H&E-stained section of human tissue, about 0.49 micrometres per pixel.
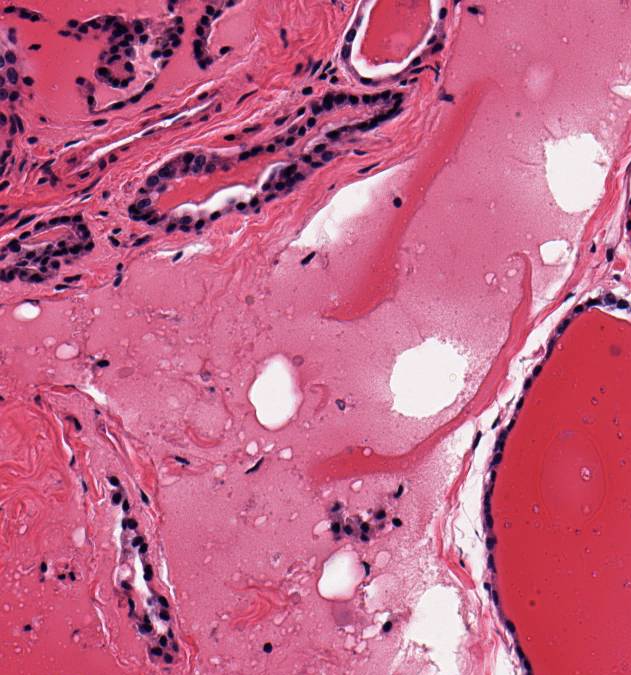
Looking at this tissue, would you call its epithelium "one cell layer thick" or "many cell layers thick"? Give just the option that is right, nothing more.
One cell layer thick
